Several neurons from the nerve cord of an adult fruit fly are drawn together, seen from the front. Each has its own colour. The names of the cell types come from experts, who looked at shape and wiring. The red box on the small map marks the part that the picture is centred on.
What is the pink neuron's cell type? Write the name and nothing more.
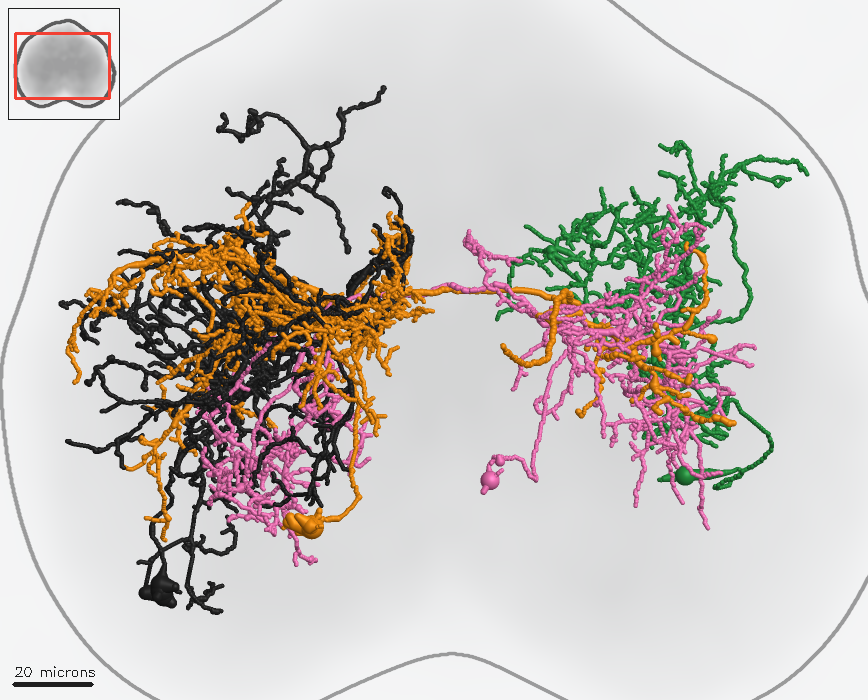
IN07B029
